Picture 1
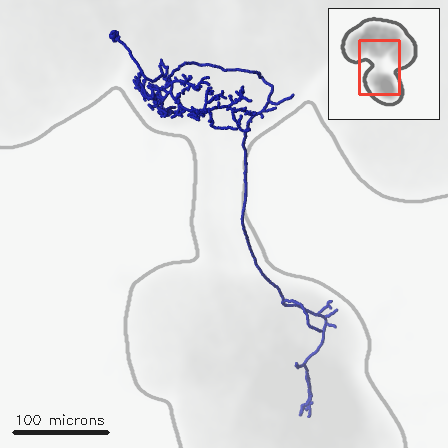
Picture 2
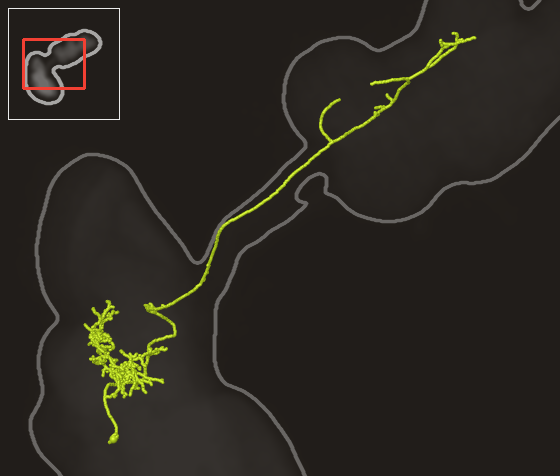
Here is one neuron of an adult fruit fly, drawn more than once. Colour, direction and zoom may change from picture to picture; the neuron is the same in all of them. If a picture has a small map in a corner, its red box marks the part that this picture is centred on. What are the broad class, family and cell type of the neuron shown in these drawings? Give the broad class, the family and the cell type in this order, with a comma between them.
descending neuron, hemilineage MX7, DNg72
